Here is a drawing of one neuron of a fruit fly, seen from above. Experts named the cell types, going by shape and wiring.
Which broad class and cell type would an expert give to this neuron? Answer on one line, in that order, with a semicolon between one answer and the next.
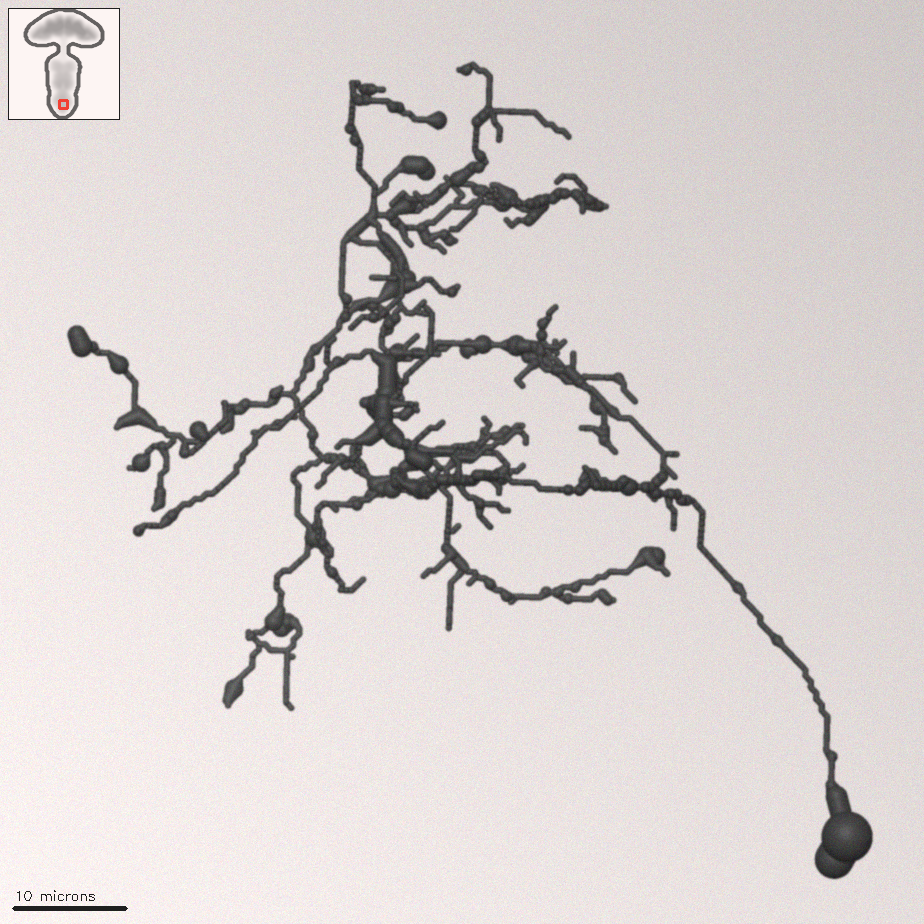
nerve-cord intrinsic neuron; INXXX440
